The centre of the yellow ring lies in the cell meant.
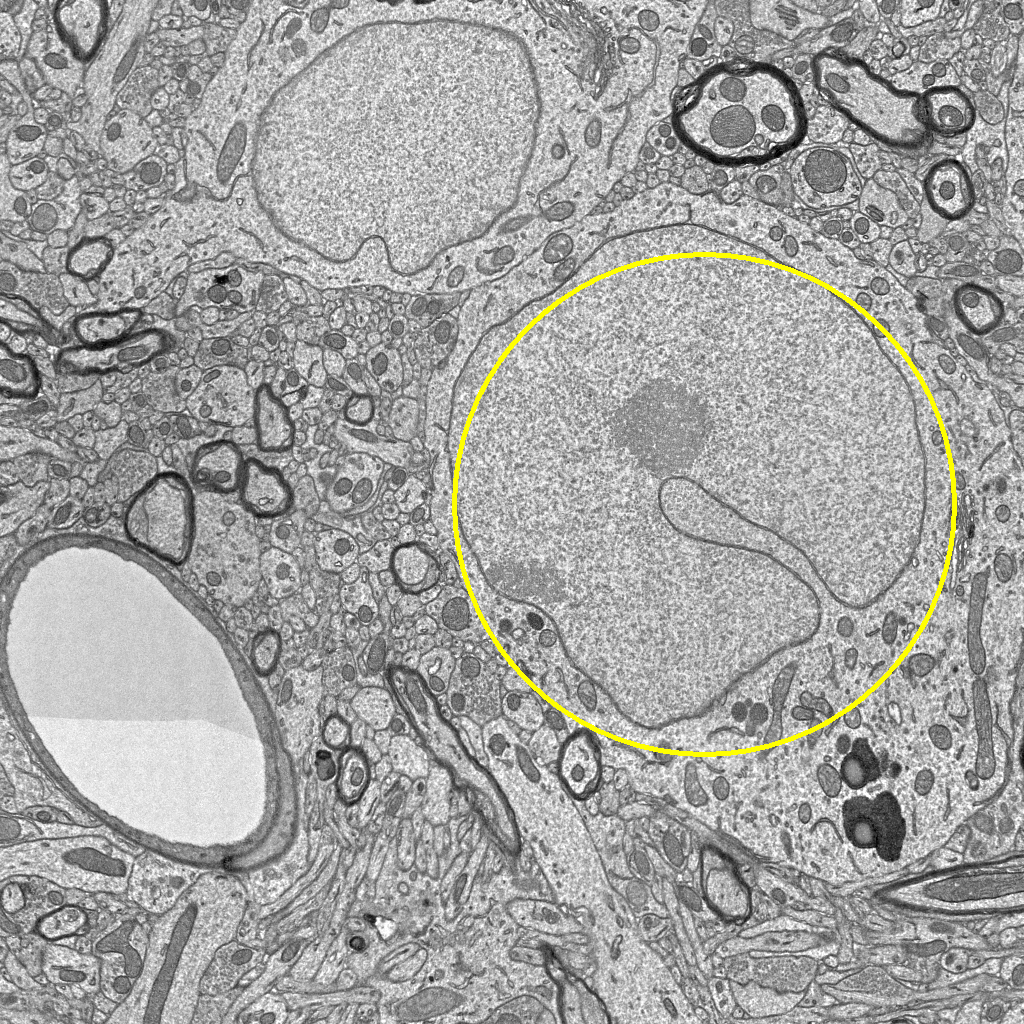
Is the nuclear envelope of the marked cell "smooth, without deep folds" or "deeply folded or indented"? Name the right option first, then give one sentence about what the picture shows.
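Deeply folded or indented. A single deep, narrow fold of the nuclear envelope runs into the nucleus from its lower right side.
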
